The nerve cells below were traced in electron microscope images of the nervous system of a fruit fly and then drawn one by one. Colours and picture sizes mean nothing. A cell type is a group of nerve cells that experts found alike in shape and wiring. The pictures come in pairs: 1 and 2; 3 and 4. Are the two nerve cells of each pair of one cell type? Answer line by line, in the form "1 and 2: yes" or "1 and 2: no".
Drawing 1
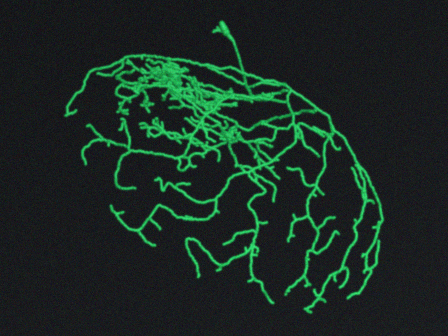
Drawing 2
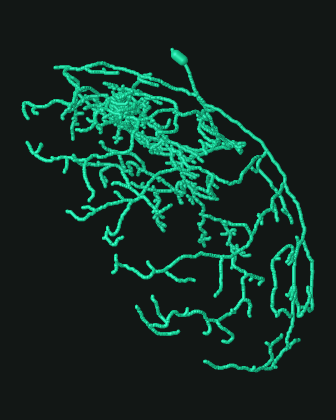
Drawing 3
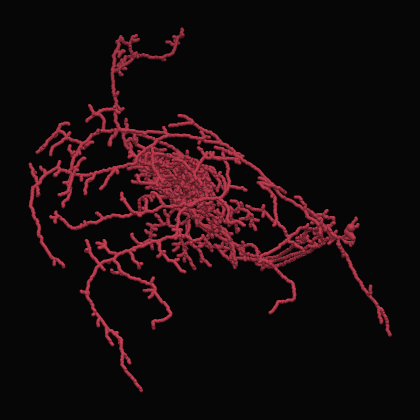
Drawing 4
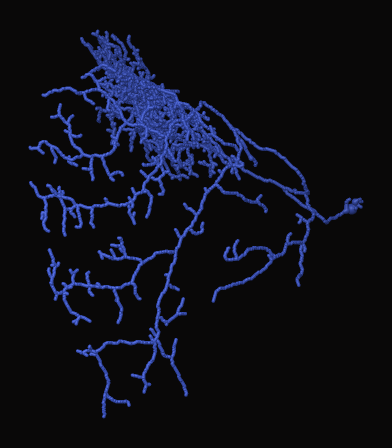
1 and 2: yes
3 and 4: no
